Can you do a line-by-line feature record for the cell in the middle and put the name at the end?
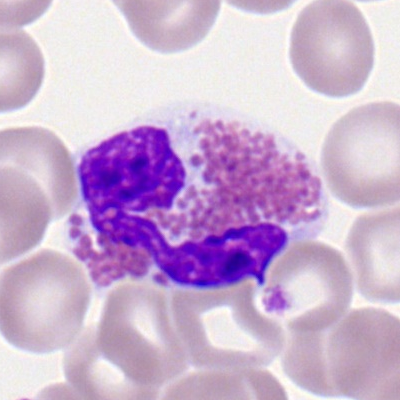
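Nuclear shape: curved band along the lower edge of the cell.
Nuclear width: broadest at the upper left end.
Chromatin: dense, dark purple.
Cytoplasm between granules: pale, faintly bluish.
Name: eosinophil.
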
